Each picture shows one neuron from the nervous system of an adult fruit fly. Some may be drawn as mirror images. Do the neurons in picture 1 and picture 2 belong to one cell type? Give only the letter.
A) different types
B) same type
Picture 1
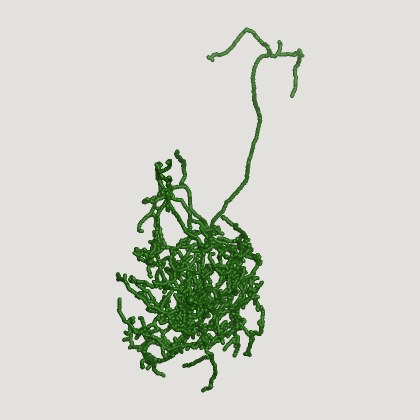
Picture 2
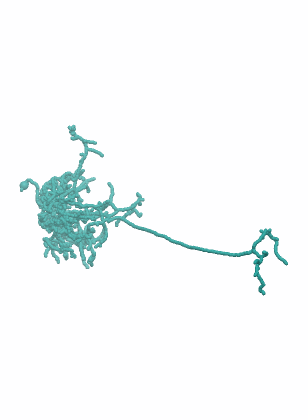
B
